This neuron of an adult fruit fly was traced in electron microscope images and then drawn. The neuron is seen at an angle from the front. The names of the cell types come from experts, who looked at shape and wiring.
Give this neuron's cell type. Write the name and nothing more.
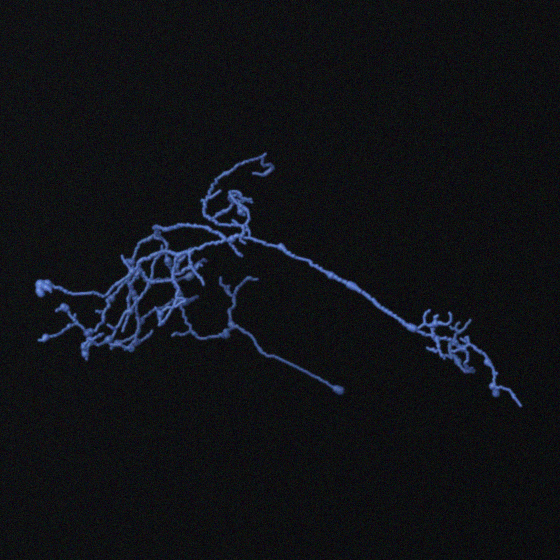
CB1456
